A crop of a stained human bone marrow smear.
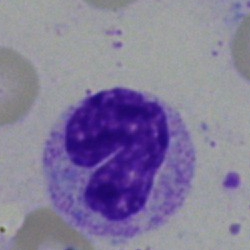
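Band neutrophil, the central cell in a stained bone marrow smear. Nucleus: deeply indented, giving it a kidney-like shape. Chromatin: dense and dark purple. Cytoplasm: a moderate rim of pale lilac around the nucleus, with fine pinkish-purple granules scattered throughout.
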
